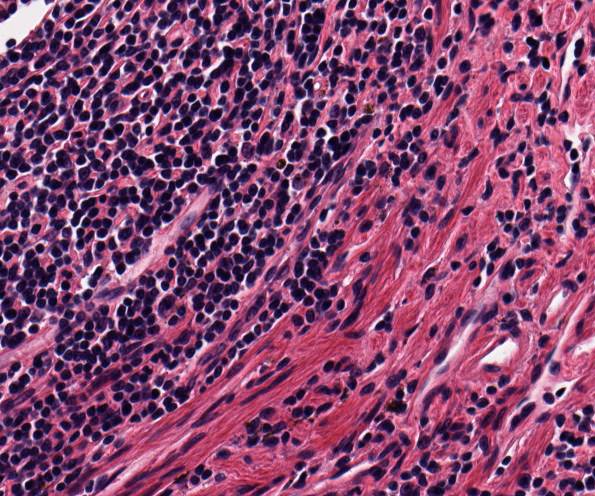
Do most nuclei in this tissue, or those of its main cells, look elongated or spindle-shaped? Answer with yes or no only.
No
